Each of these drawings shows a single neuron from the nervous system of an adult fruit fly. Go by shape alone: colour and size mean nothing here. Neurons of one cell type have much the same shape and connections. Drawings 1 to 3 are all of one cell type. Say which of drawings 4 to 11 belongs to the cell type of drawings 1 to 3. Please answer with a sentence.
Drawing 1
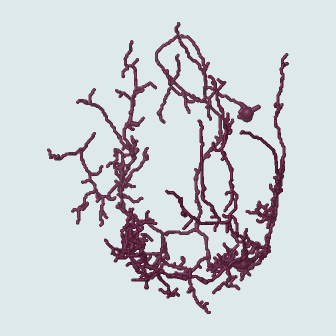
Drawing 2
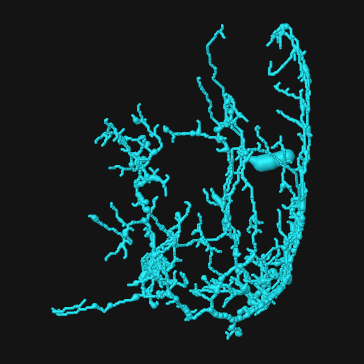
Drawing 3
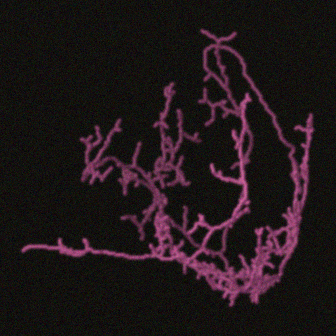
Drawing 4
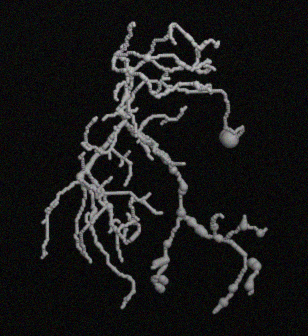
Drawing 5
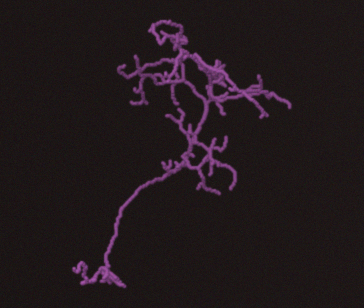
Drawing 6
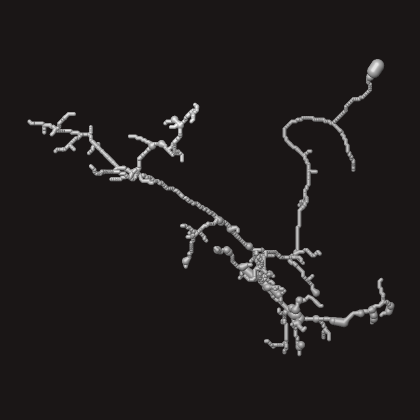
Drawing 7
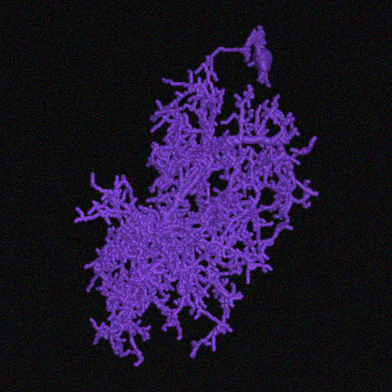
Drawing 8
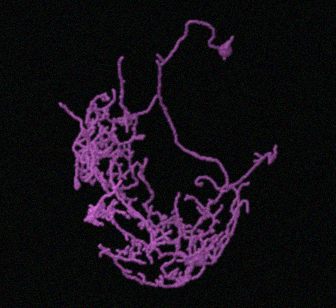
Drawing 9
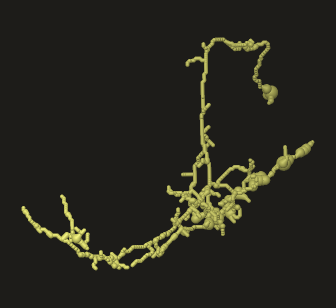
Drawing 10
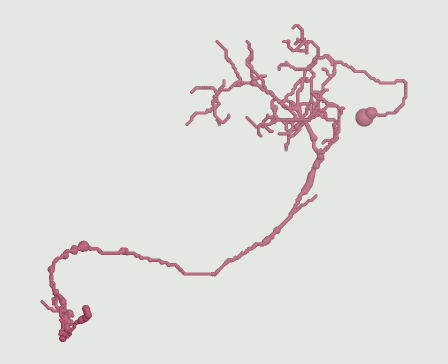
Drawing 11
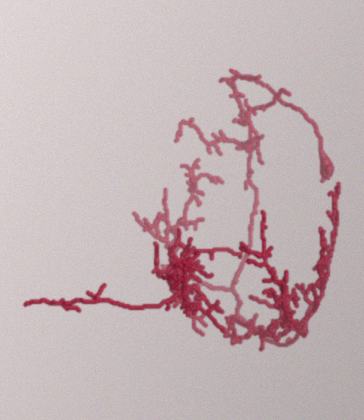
The neuron in drawing 11 is of the same cell type.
